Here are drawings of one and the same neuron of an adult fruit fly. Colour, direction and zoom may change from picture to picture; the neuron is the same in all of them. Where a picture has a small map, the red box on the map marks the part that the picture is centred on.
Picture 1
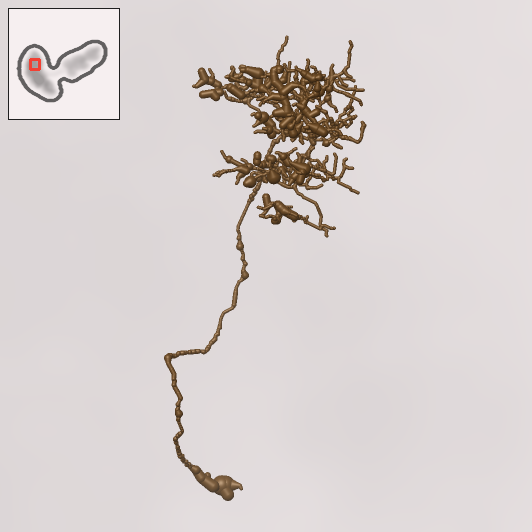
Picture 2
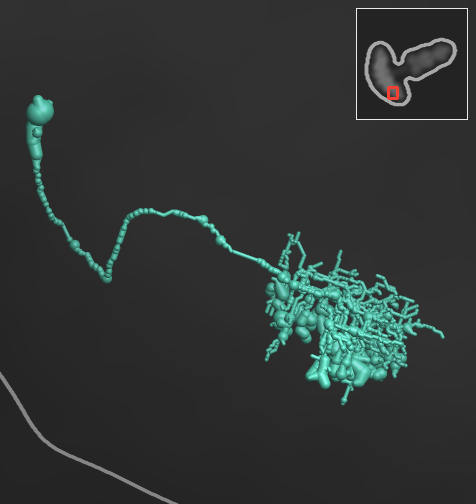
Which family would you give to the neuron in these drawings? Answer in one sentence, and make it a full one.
This neuron is a member of family Dm.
